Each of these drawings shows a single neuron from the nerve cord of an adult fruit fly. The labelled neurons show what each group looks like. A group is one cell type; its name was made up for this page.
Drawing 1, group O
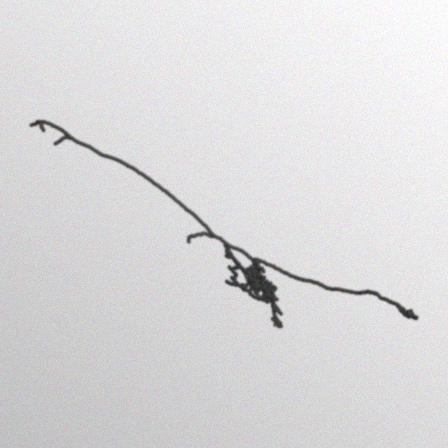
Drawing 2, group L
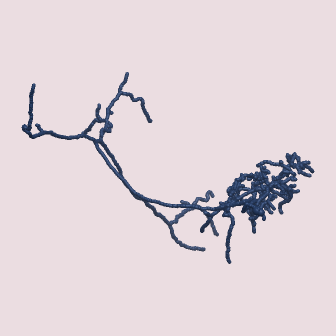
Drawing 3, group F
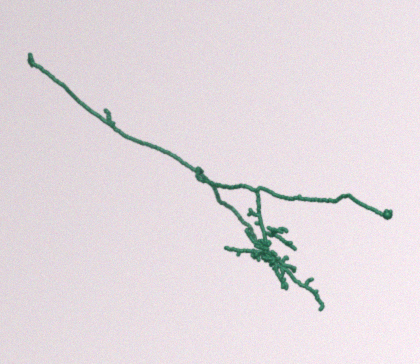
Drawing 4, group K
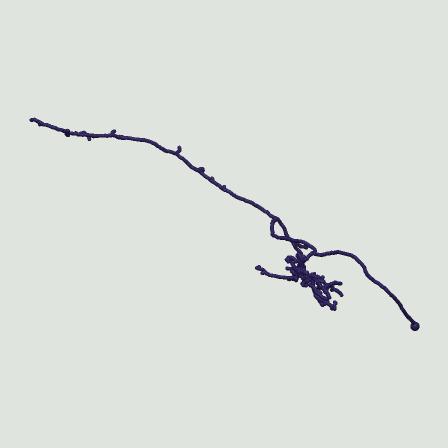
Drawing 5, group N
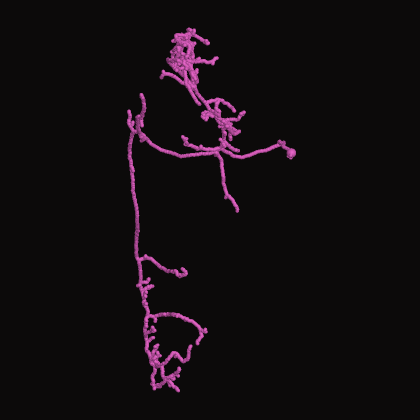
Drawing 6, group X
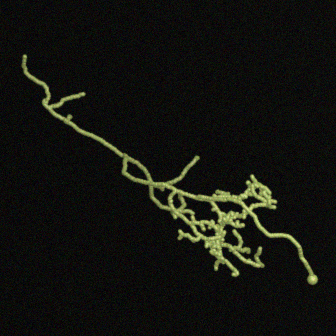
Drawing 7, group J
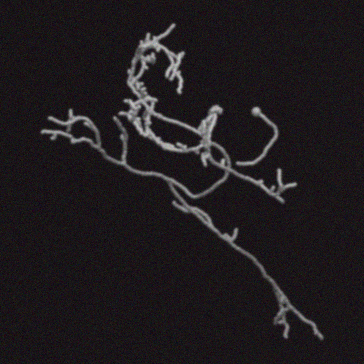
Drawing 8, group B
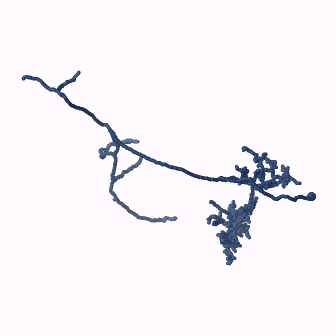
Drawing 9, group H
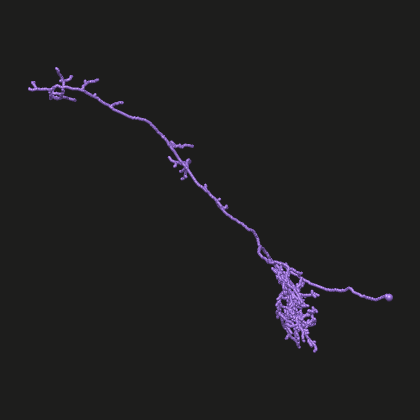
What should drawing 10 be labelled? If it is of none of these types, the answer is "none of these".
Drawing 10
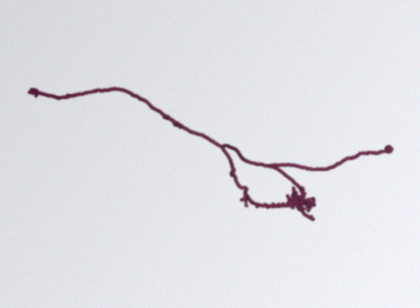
group K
